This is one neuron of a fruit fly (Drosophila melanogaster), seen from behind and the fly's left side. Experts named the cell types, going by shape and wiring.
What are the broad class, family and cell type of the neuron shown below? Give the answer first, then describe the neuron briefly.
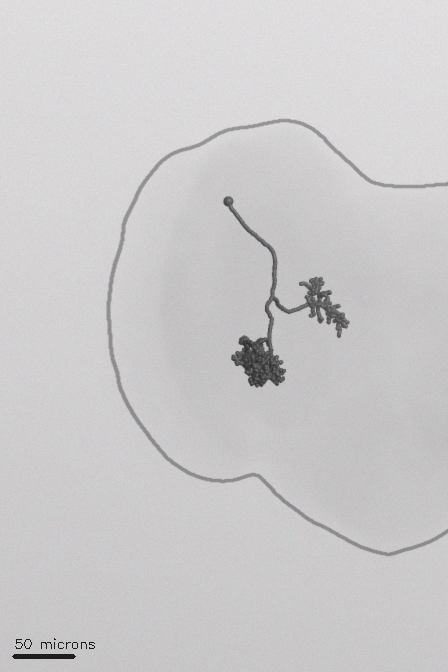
It is a visual projection neuron. The family is hemilineage VPNd1. The cell type is LPLC4. By the scale bar it is about 160 microns tall in this view. In this view it is taller than it is wide.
